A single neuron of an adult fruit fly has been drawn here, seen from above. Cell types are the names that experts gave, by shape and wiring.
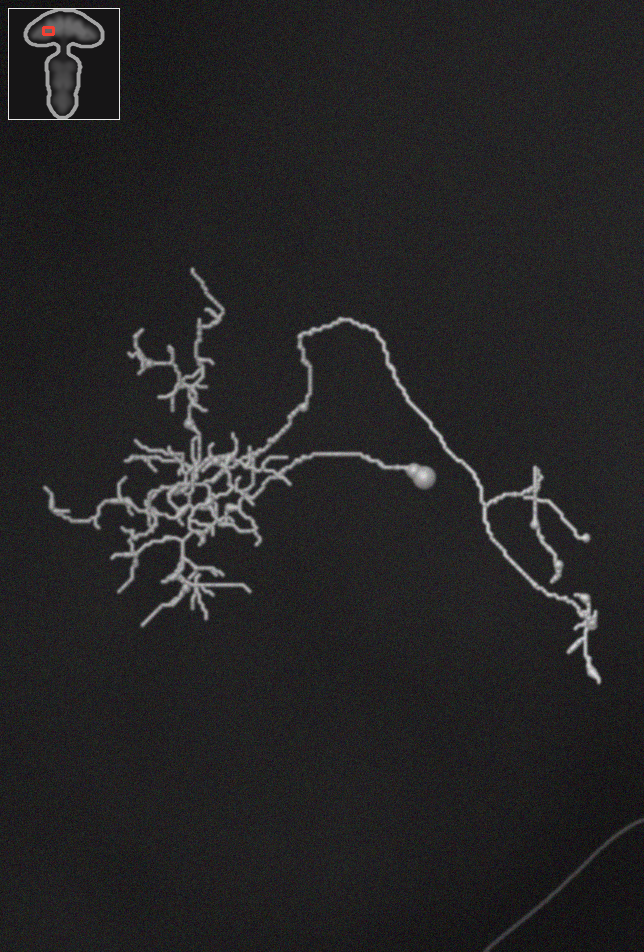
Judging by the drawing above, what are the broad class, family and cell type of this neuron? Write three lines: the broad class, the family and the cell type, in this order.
optic-lobe intrinsic neuron
MeLo
MeLo3a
